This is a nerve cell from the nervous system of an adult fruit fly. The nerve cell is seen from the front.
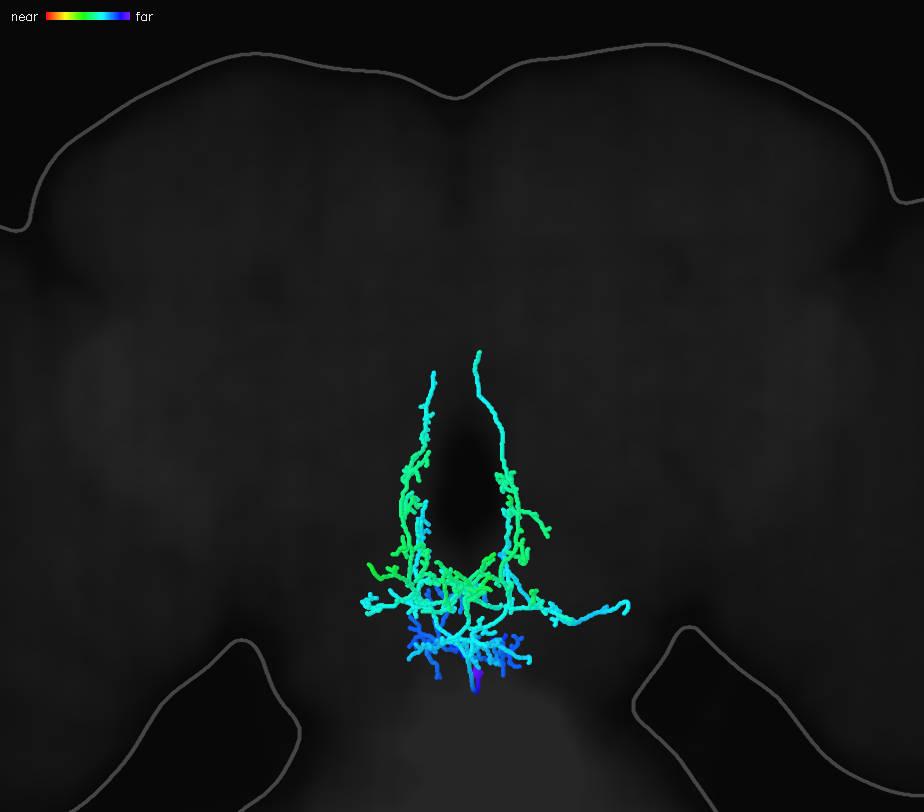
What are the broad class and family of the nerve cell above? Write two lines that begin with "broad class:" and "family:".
broad class: central-brain intrinsic neuron
family: hemilineage LB0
